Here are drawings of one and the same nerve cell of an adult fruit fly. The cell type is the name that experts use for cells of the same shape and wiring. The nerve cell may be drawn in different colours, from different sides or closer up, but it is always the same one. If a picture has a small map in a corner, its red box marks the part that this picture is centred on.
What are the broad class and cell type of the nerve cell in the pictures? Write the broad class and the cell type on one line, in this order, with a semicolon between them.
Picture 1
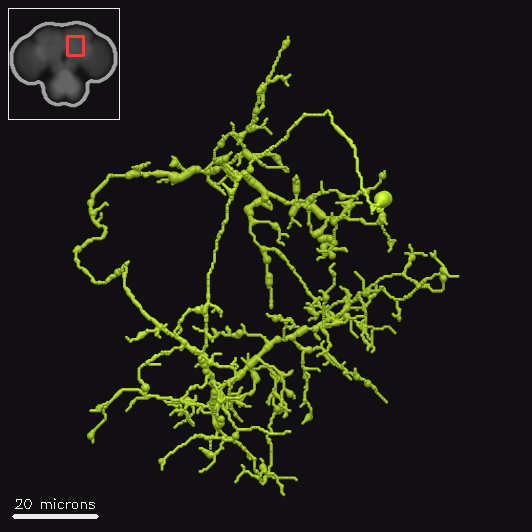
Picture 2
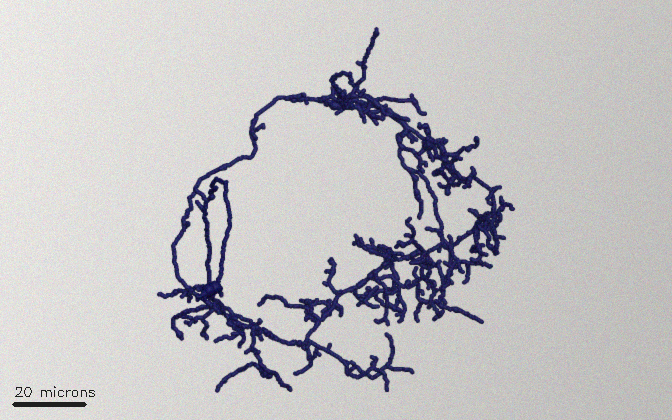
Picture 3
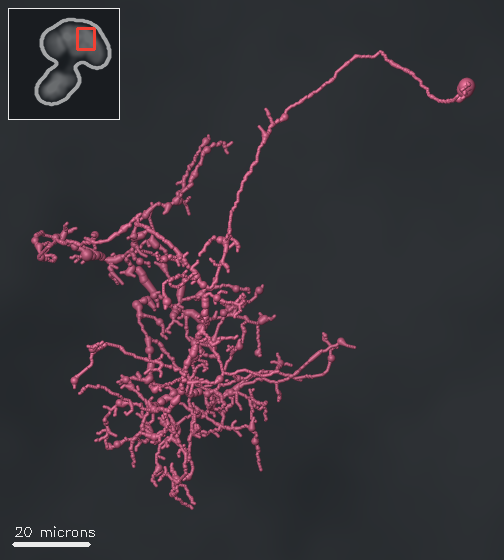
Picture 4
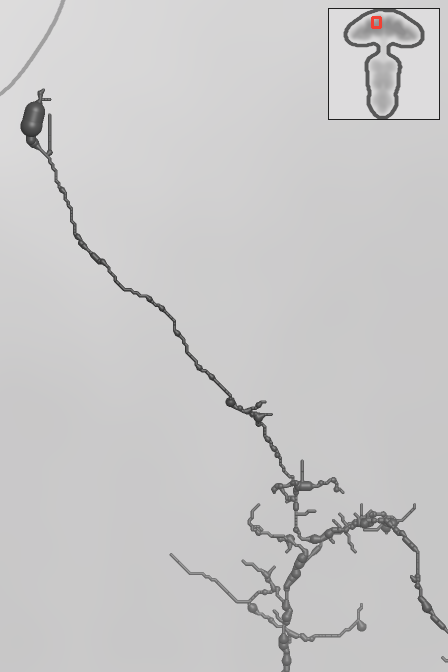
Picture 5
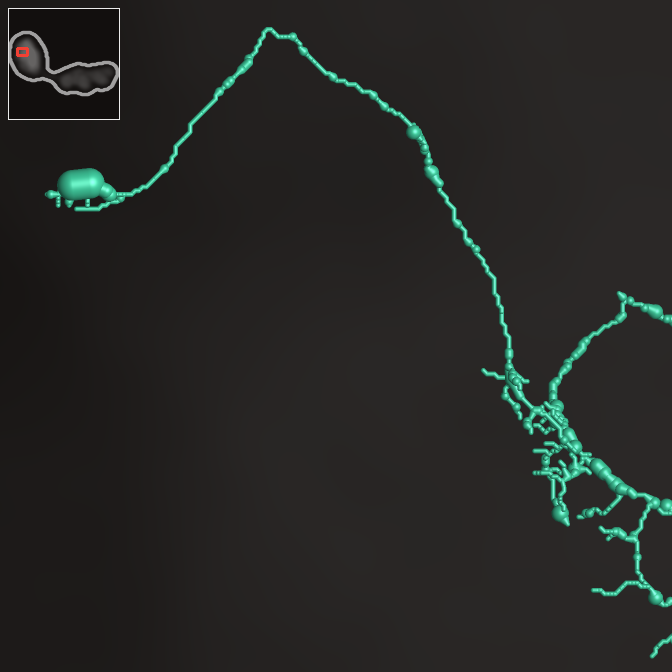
central-brain intrinsic neuron; PLP013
